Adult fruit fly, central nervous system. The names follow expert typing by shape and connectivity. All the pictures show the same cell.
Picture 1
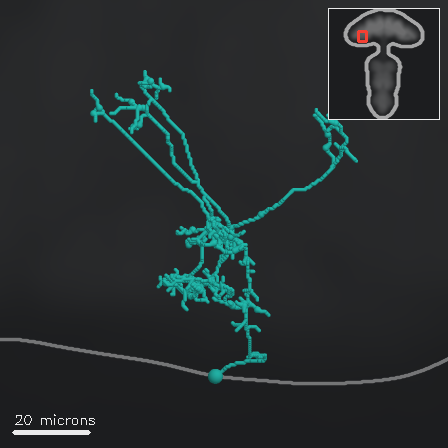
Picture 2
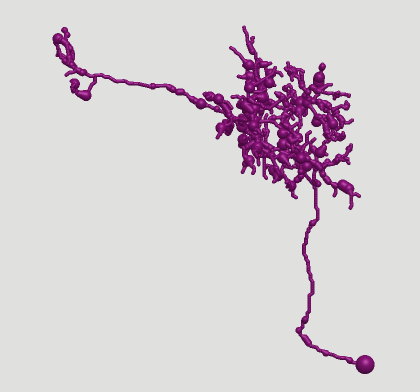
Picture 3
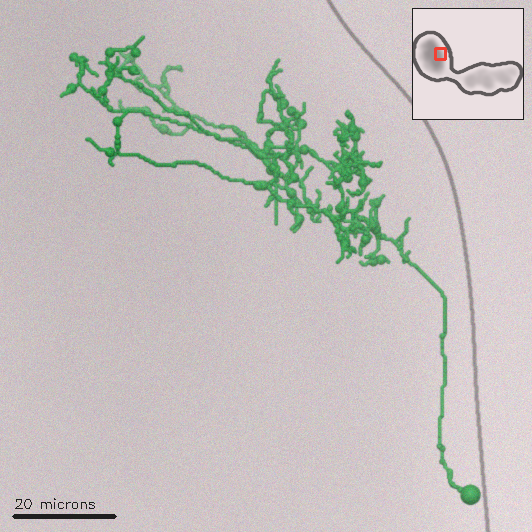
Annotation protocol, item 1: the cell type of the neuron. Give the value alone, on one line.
Y11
